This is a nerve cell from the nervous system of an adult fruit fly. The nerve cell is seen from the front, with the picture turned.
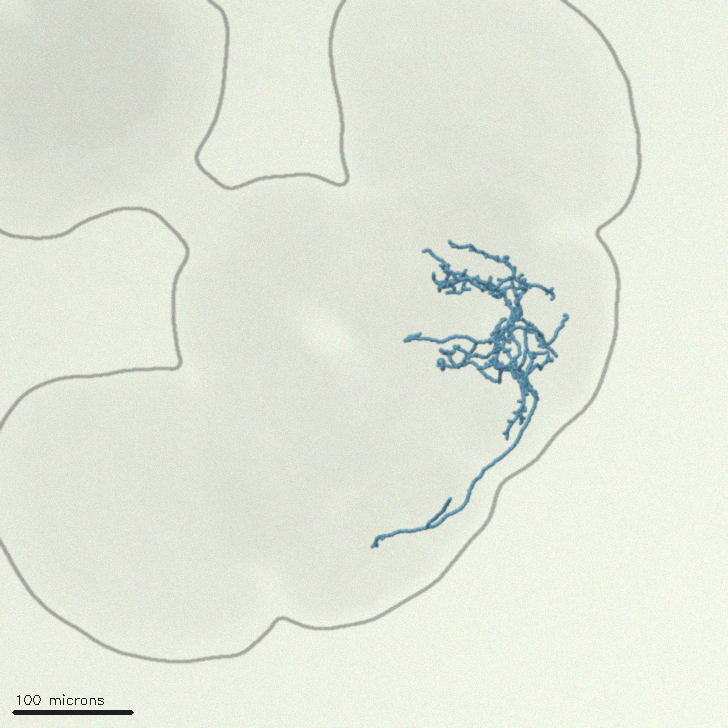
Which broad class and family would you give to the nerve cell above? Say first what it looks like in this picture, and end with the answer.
The cell body is in the middle of the picture. By the scale bar it is about 250 microns tall in this view. It is a central-brain intrinsic neuron. Its family is hemilineage DM4_dorsal.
